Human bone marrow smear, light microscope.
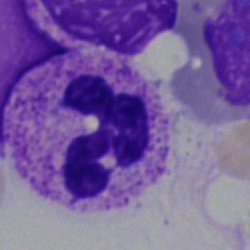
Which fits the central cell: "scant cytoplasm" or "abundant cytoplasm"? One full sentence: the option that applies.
The nucleus is surrounded by broad cytoplasm.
